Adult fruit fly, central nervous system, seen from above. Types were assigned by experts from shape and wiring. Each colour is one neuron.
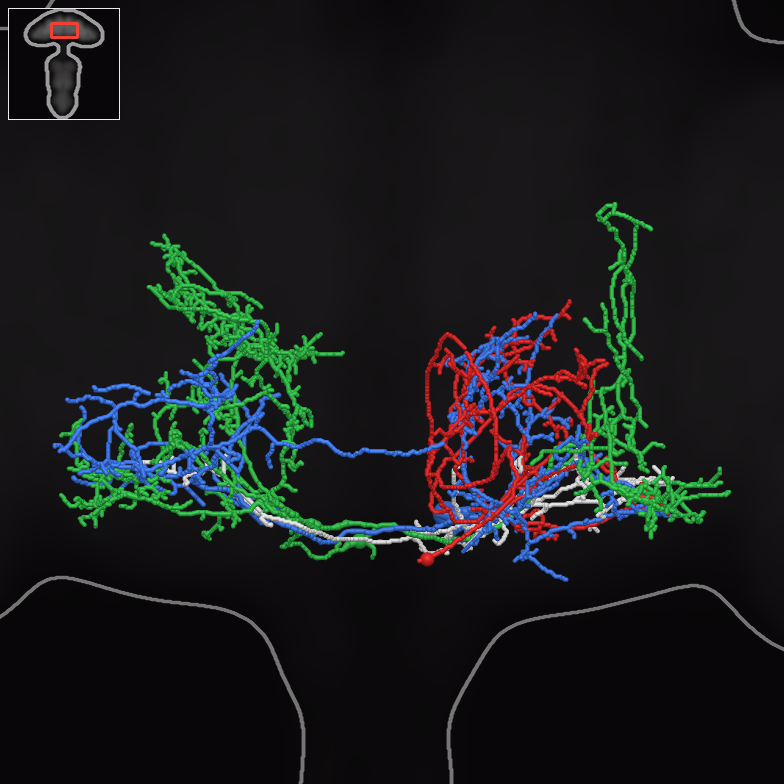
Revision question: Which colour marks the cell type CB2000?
red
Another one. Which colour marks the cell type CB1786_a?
white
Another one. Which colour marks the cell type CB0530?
blue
